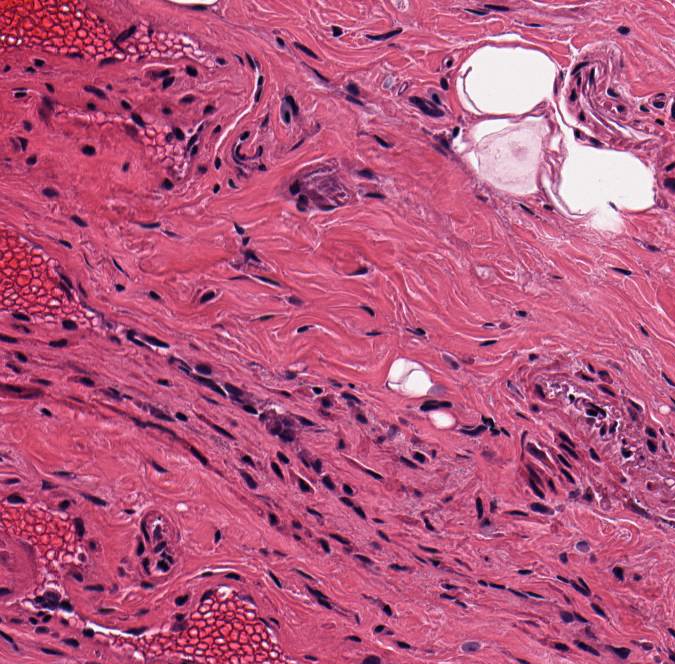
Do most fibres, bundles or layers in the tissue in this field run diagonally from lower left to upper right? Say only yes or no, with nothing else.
No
